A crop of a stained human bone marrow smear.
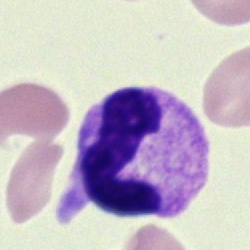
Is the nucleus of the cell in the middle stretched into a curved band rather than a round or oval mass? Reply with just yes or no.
Yes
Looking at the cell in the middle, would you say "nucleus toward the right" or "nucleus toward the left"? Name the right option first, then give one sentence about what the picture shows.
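Nucleus toward the left. Plentiful pale pinkish-lilac cytoplasm fills the right part of the cell.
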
